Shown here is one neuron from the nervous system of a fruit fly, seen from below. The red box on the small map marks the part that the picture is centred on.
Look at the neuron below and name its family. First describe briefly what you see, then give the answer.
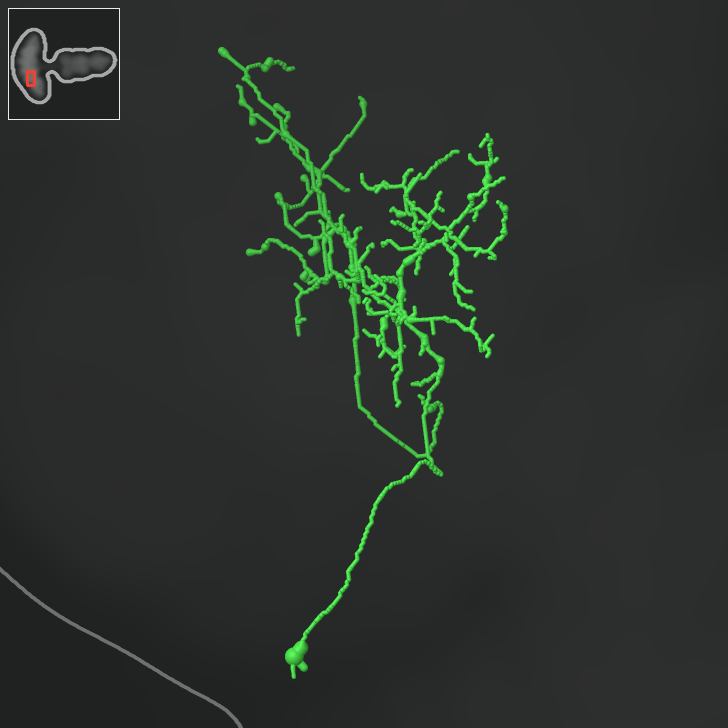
It is in the brain and does not reach the nerve cord. Its cell body lies at the bottom of the picture. Dozens of branch ends can be seen. This is a central-brain intrinsic neuron. The family is hemilineage LHa2.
